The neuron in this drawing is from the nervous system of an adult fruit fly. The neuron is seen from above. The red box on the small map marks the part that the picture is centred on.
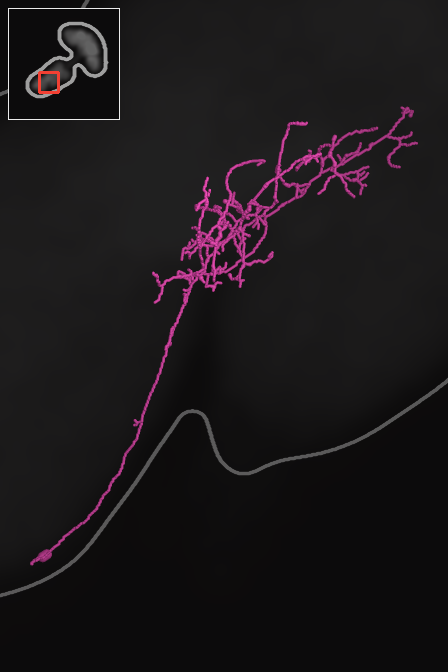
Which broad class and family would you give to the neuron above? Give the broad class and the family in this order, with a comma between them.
nerve-cord intrinsic neuron, hemilineage 16B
